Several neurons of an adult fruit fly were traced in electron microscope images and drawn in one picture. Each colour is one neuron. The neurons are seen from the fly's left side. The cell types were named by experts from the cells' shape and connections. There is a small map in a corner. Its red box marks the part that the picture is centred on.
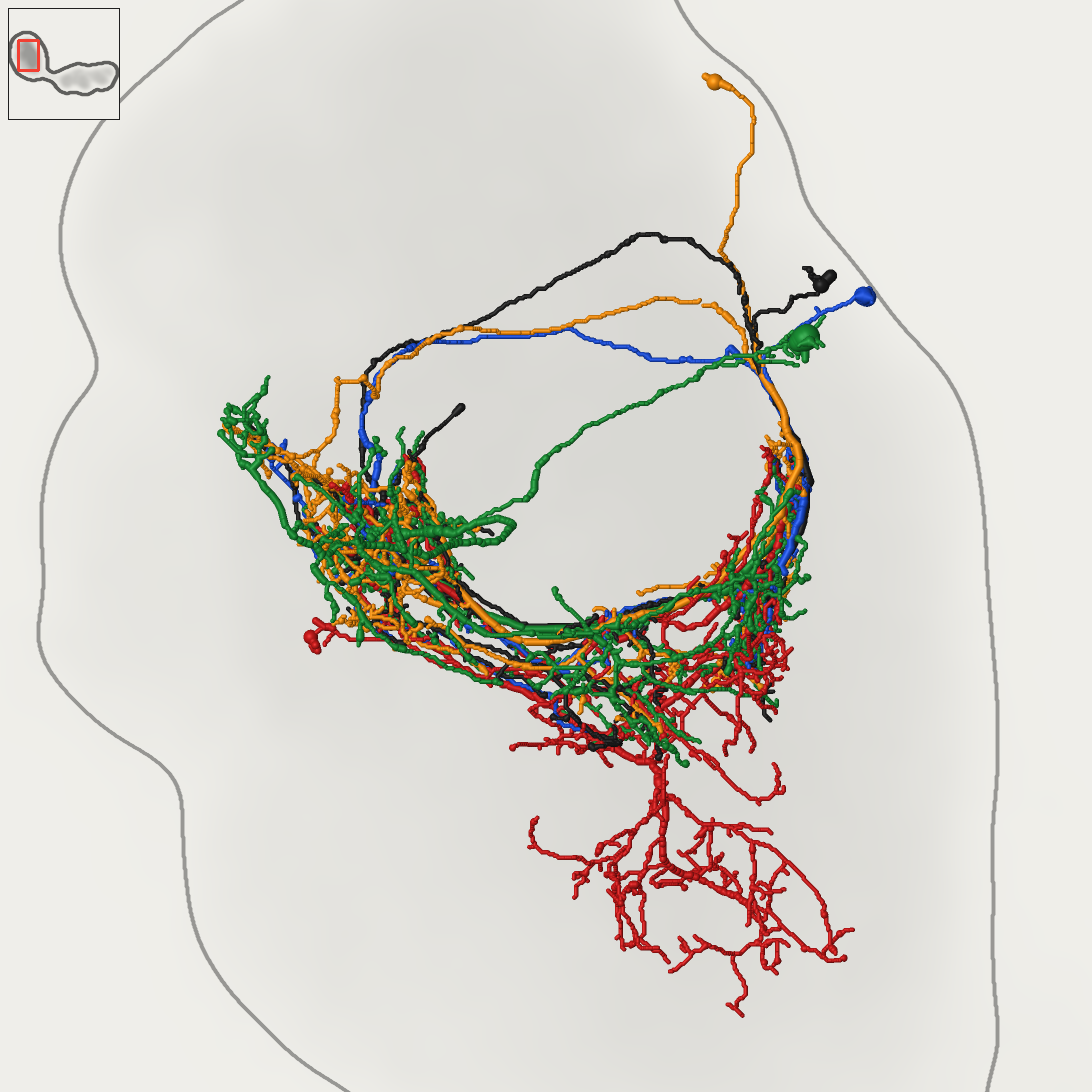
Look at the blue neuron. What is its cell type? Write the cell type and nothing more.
PS292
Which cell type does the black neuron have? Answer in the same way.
PS291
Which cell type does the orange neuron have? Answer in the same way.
LAL145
